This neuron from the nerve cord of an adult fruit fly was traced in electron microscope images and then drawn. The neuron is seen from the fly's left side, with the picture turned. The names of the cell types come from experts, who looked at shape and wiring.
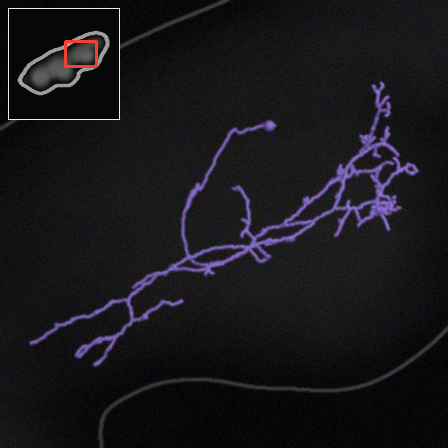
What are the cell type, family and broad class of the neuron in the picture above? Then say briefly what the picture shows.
It is of cell type IN09A051. Its family is hemilineage 09A. It is a nerve-cord intrinsic neuron. The picture shows dozens of branch ends. In this view it is wider than it is tall.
